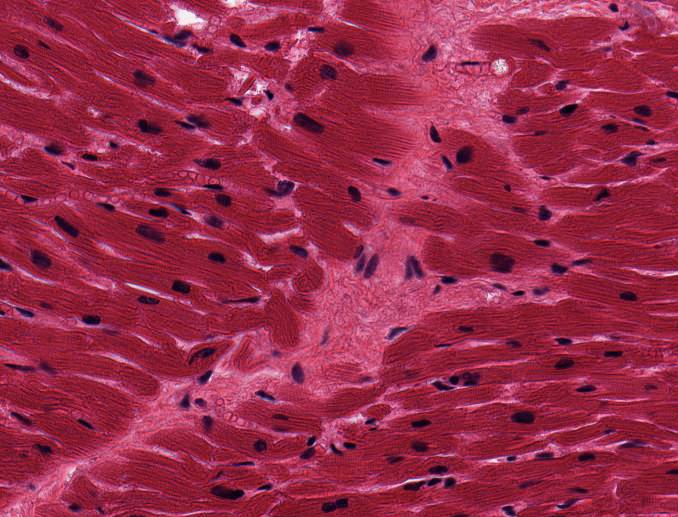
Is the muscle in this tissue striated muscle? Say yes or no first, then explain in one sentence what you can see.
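Yes. The muscle fibres show fine cross-striations across their deep pink cytoplasm.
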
